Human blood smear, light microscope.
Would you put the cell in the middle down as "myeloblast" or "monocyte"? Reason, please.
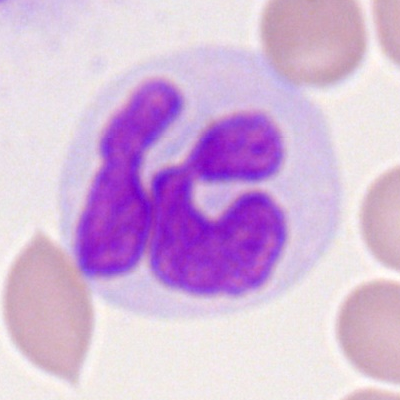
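That one's a monocyte. The outline is round and smooth, and the right-hand part of the nucleus curves like a C that opens towards the right. The chromatin is dark purple and coarsely clumped. You won't see any vacuoles in the cytoplasm either.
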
